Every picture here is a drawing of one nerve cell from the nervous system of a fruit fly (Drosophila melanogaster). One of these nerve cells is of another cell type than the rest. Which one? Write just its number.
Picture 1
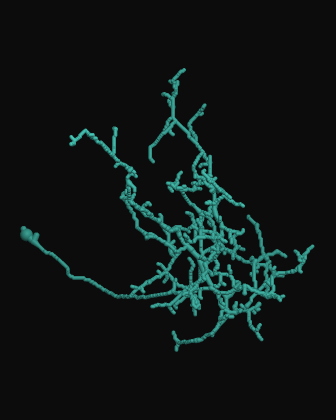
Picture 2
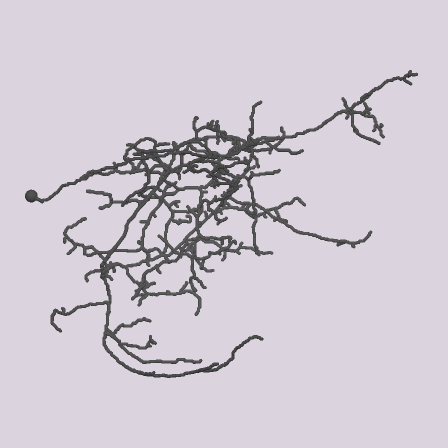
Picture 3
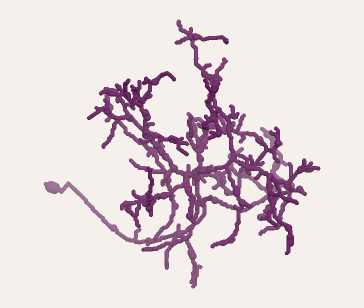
2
